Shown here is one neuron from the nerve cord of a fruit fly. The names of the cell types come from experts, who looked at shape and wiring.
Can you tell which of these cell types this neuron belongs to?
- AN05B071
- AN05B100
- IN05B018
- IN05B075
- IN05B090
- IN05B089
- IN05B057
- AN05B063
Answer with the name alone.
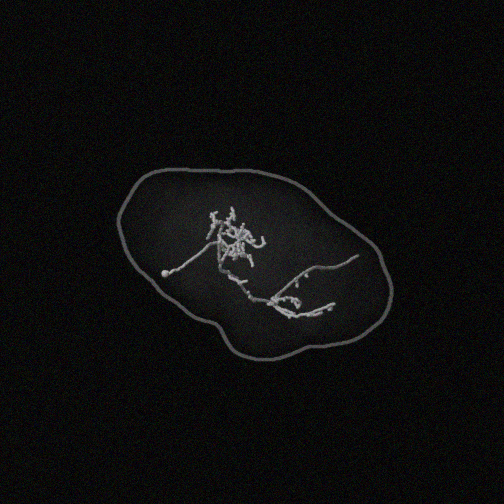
AN05B063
